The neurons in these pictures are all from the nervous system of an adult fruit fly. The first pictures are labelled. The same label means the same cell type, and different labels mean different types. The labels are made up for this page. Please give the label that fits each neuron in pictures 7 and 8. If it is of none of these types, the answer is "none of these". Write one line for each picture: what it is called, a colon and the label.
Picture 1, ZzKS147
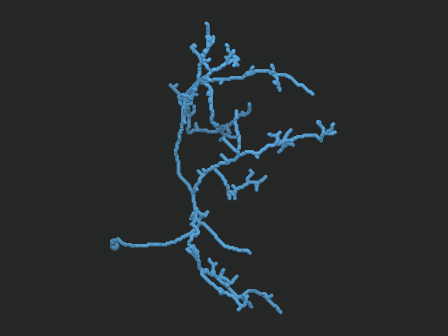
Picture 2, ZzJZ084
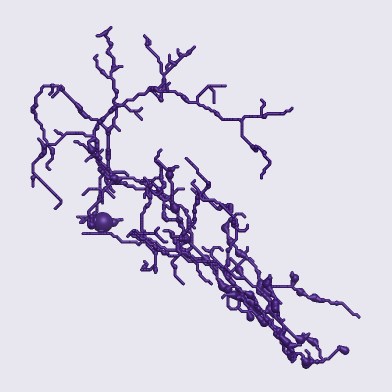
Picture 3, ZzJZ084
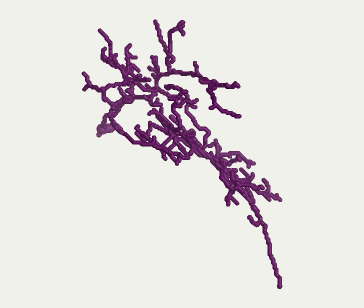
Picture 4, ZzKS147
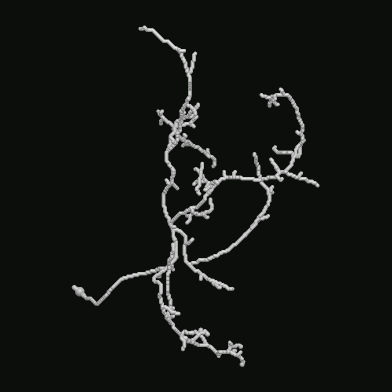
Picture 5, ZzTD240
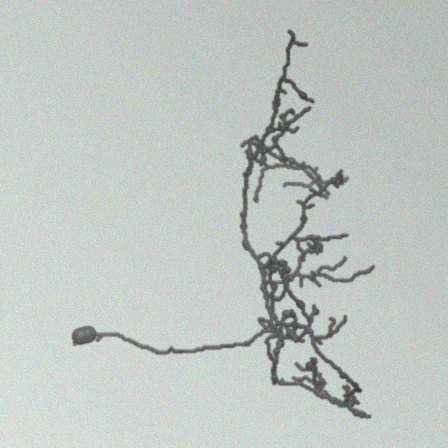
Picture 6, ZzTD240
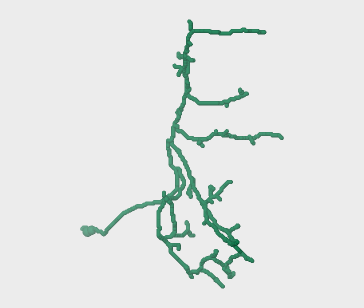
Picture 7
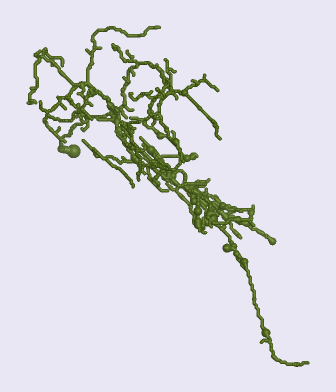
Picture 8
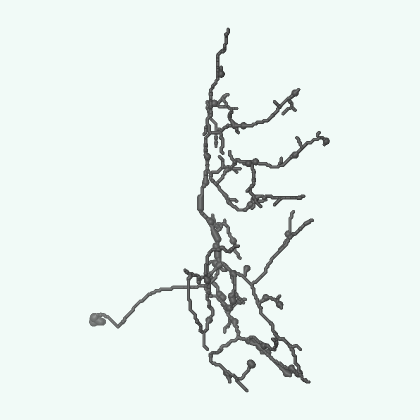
7: ZzJZ084
8: ZzTD240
